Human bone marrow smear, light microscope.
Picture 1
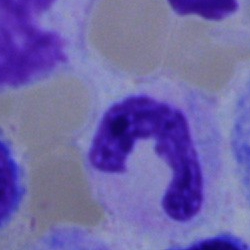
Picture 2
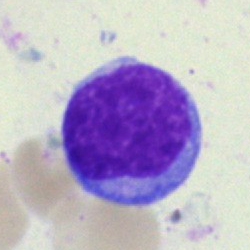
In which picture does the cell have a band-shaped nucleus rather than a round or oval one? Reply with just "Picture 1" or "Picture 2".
Picture 1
